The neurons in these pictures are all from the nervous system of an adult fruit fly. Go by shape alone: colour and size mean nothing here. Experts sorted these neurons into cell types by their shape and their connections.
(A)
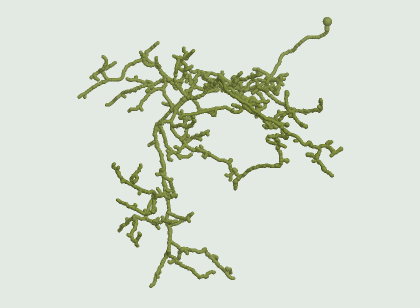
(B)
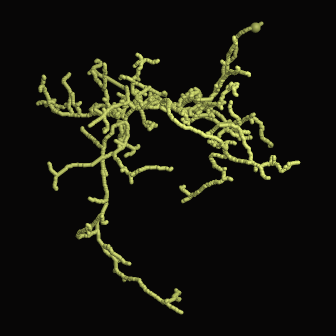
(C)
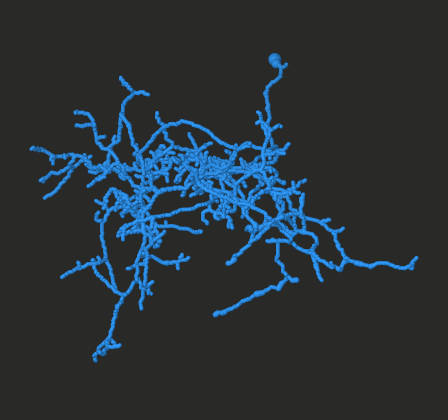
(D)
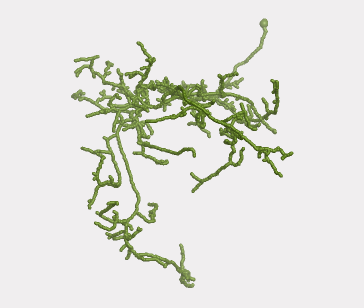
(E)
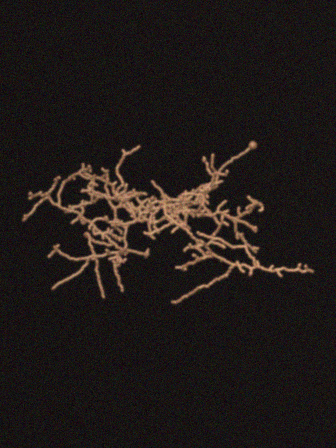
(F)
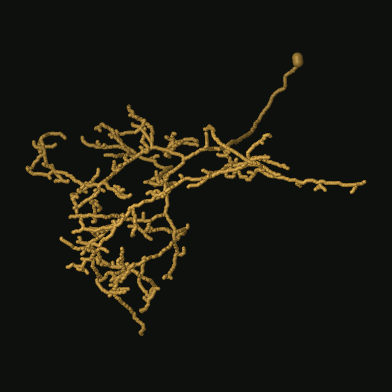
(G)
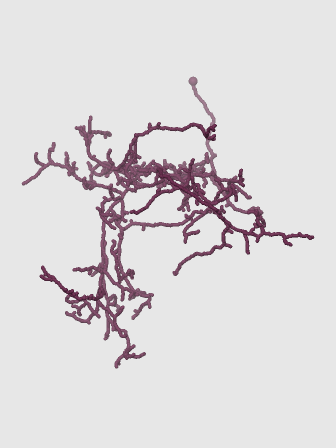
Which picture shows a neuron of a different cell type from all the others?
Picture F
